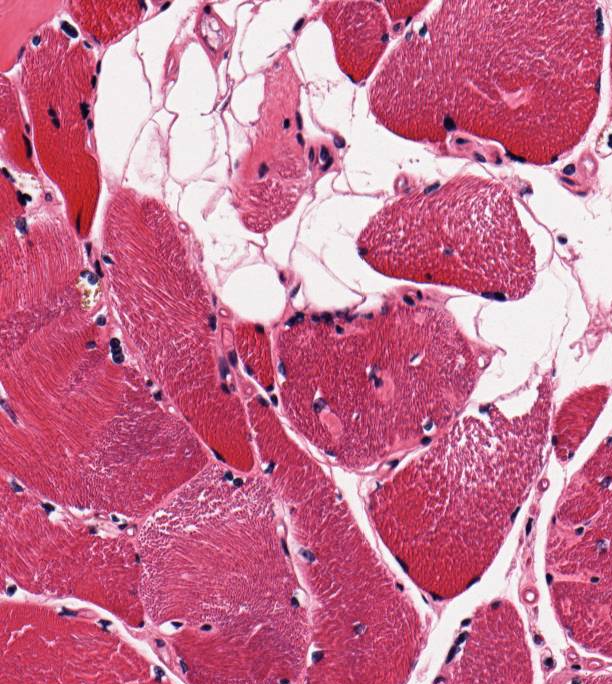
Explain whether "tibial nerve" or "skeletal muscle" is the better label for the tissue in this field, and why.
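This is skeletal muscle.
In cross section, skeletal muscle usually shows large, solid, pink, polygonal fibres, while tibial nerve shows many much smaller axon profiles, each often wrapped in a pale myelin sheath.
Here the cross-cut fibres have finely stippled cytoplasm, myofibrils seen end-on, and obliquely cut fibres at left show fine parallel fibrillar lines. Dark, flattened nuclei lie at fibre edges, not centres.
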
